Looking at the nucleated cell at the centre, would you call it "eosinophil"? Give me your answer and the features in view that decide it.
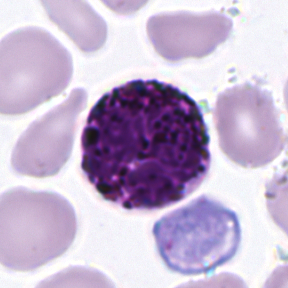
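The cell has a round, smooth outline with no projections standing out from its surface. Coarse dark purple-black granules pack it; they vary clearly in size and lie over the nucleus, hiding its outline.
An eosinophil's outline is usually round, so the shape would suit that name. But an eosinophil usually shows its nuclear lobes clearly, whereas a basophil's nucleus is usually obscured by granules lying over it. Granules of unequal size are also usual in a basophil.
This cell is a basophil, not an eosinophil.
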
